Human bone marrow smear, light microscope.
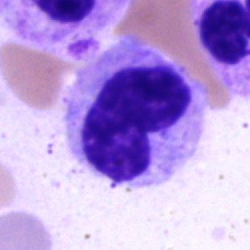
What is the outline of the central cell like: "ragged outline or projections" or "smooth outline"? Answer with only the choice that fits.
Smooth outline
